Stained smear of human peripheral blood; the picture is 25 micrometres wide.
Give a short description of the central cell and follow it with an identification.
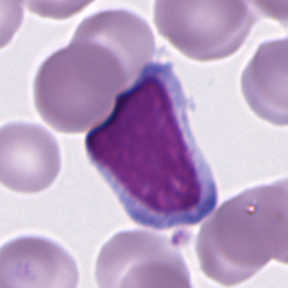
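Irregular, angular outline rather than round. Nucleus has a straight, flattened upper-left edge. Cytoplasm pale blue. Right margin frayed with small irregular projections. Typical lymphocyte.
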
